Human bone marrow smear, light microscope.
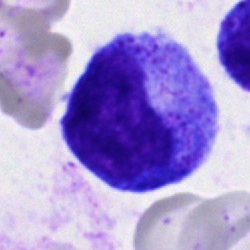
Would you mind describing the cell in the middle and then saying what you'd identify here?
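The cell has a roughly round outline with a smooth edge. Its nucleus shows a shallow indentation on the upper-right side. Blue cytoplasm surrounds the nucleus, with a paler patch lying against that indentation. Fine purple granules are scattered through the cytoplasm. This cell is a promyelocyte.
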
